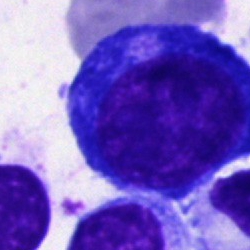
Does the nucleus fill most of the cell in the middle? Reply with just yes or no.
Yes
